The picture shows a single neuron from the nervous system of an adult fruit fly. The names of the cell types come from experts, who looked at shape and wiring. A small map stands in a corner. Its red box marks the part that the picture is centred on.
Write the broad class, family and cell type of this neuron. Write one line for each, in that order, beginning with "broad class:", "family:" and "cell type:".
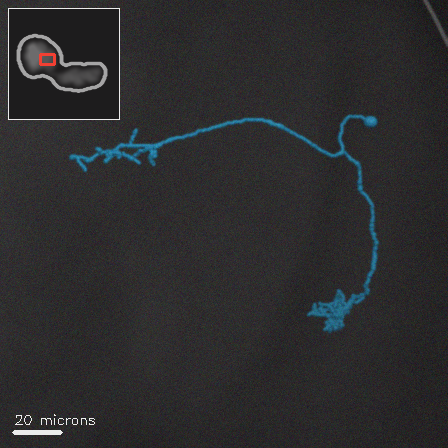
broad class: visual projection neuron
family: LPC
cell type: LPC1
